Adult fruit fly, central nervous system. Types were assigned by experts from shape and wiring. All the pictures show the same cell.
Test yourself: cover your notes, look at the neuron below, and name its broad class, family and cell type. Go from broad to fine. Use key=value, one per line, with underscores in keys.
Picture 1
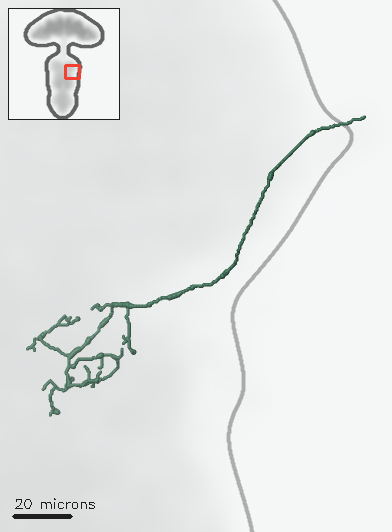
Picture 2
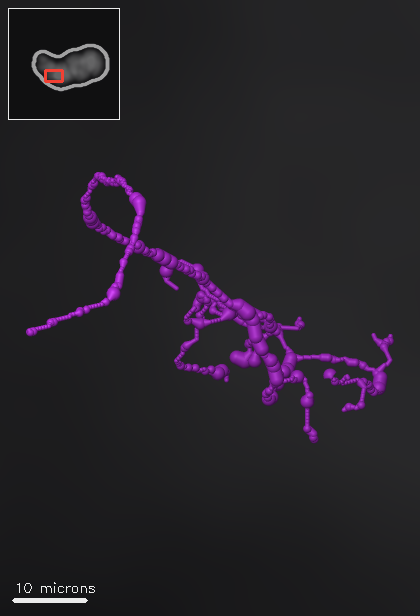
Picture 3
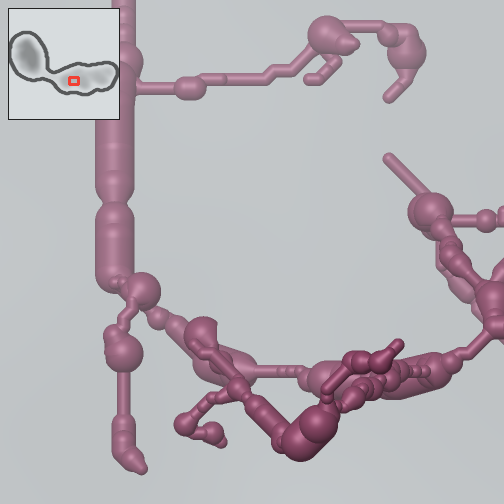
broad_class=sensory neuron entering the nerve cord
family=class mechanosensory tactile
cell_type=SNta14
